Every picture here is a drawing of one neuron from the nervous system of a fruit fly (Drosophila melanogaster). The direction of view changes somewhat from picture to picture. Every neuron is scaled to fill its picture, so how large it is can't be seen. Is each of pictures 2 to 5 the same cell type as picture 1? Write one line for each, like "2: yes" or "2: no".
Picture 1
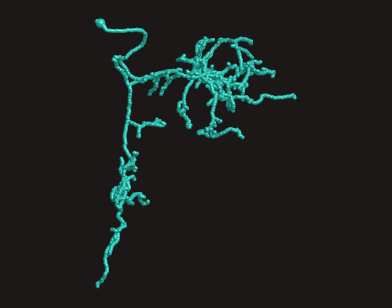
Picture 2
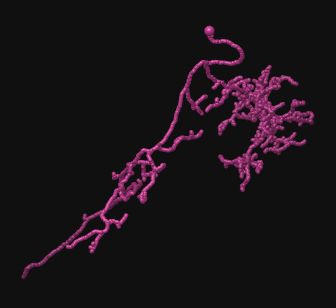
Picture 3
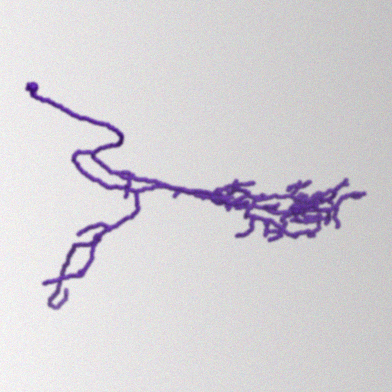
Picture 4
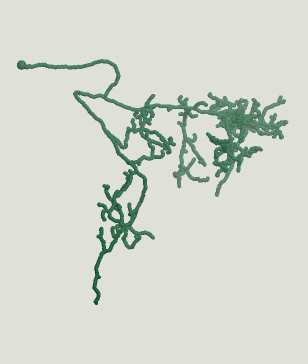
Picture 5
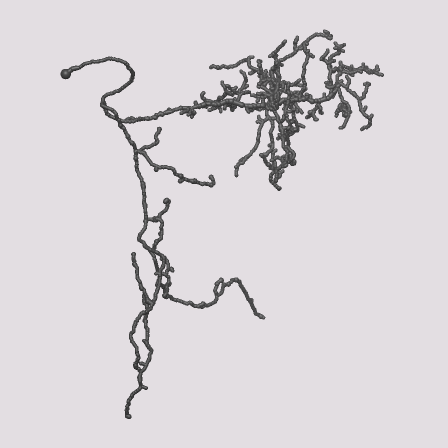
2: yes
3: no
4: yes
5: yes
